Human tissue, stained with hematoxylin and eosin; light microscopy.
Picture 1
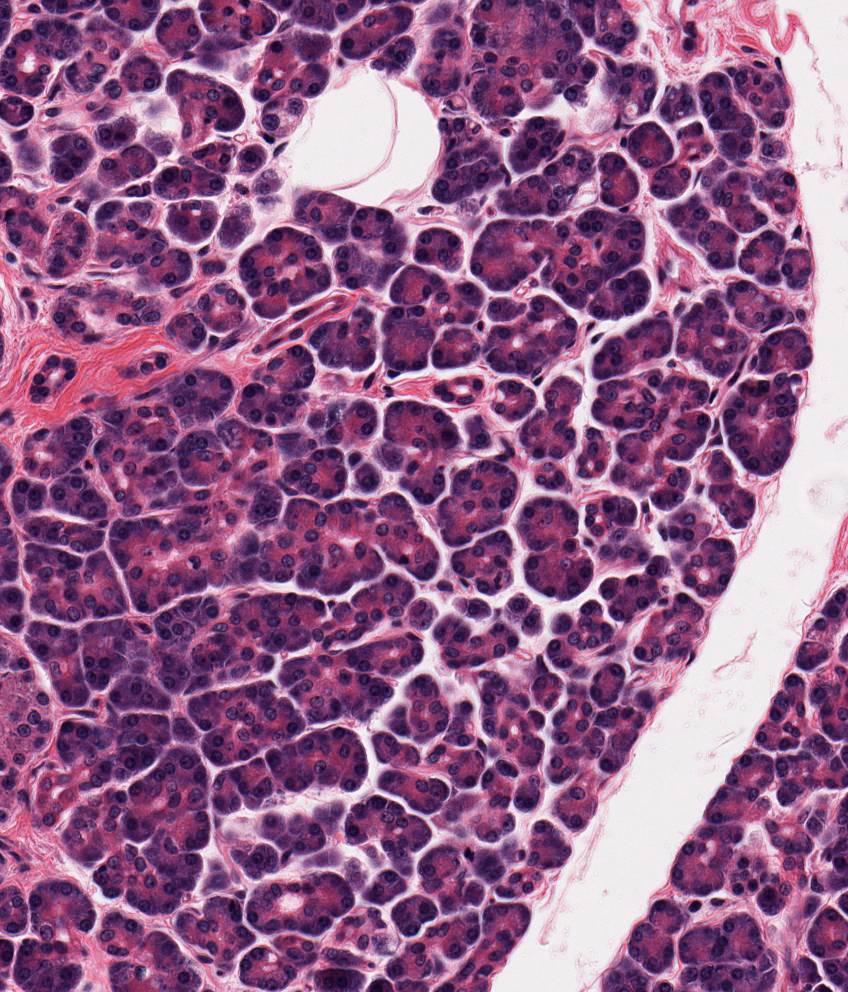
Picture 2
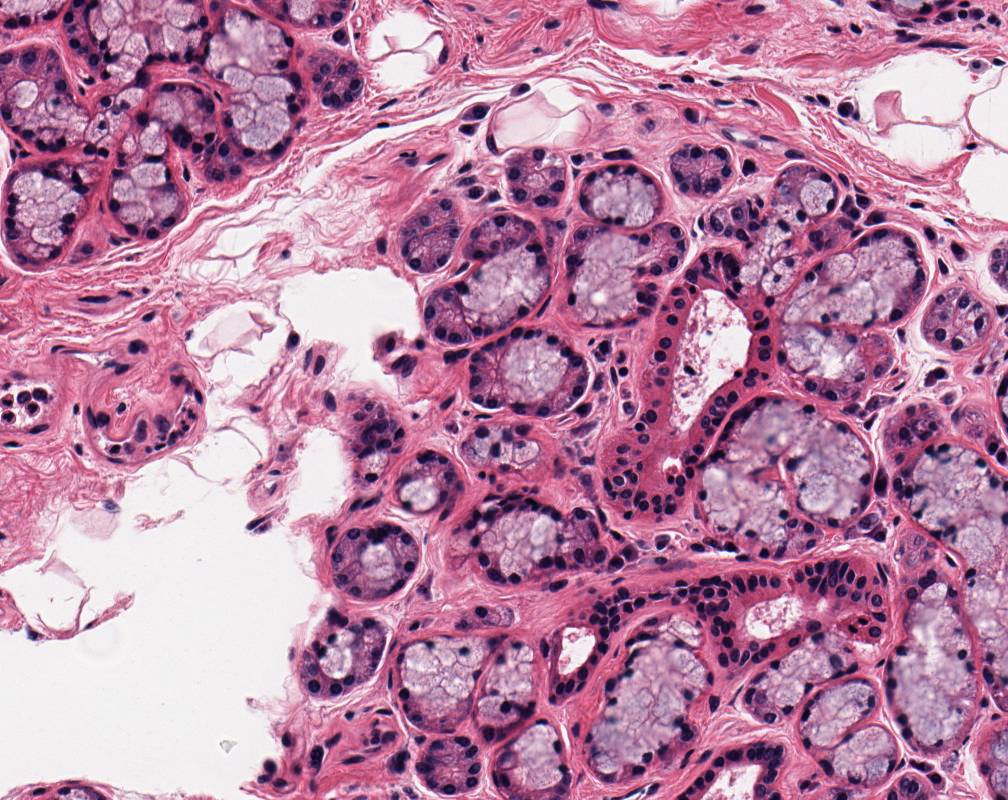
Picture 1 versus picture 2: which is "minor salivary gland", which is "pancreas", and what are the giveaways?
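Pancreas = picture 1; minor salivary gland = picture 2. Pancreas: closely packed small rounded acini grouped into lobules fill almost the whole field. Acinar cells pyramidal, deep purple basal cytoplasm, paler pink toward acinus centre; one round dark nucleus each, toward the base. Salivary gland: tightly packed rounded units in centre and right, a separate group at upper left beyond a connective tissue band. Most units: pale, bubbly grey-violet cytoplasm, dark nuclei pressed flat against the base. Branching ducts, centre and lower middle: cuboidal cells, pink cytoplasm, round nuclei, open lumen.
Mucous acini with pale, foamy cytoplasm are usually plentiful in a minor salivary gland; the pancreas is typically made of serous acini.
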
